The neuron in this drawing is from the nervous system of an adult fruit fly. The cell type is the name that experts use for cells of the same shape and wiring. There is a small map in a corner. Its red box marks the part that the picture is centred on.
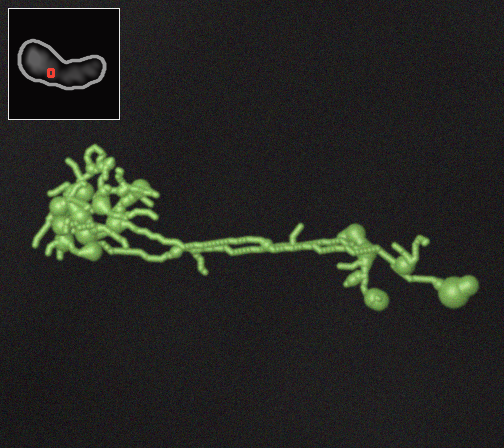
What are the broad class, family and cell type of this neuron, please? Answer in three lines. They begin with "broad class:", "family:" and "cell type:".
broad class: optic-lobe intrinsic neuron
family: T
cell type: T5d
